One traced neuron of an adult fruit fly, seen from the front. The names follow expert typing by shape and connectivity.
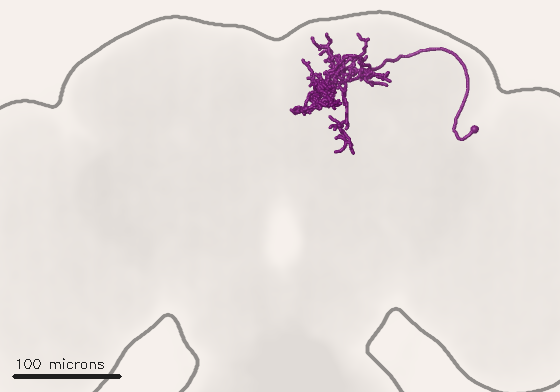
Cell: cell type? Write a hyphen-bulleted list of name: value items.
- cell type: SMP012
